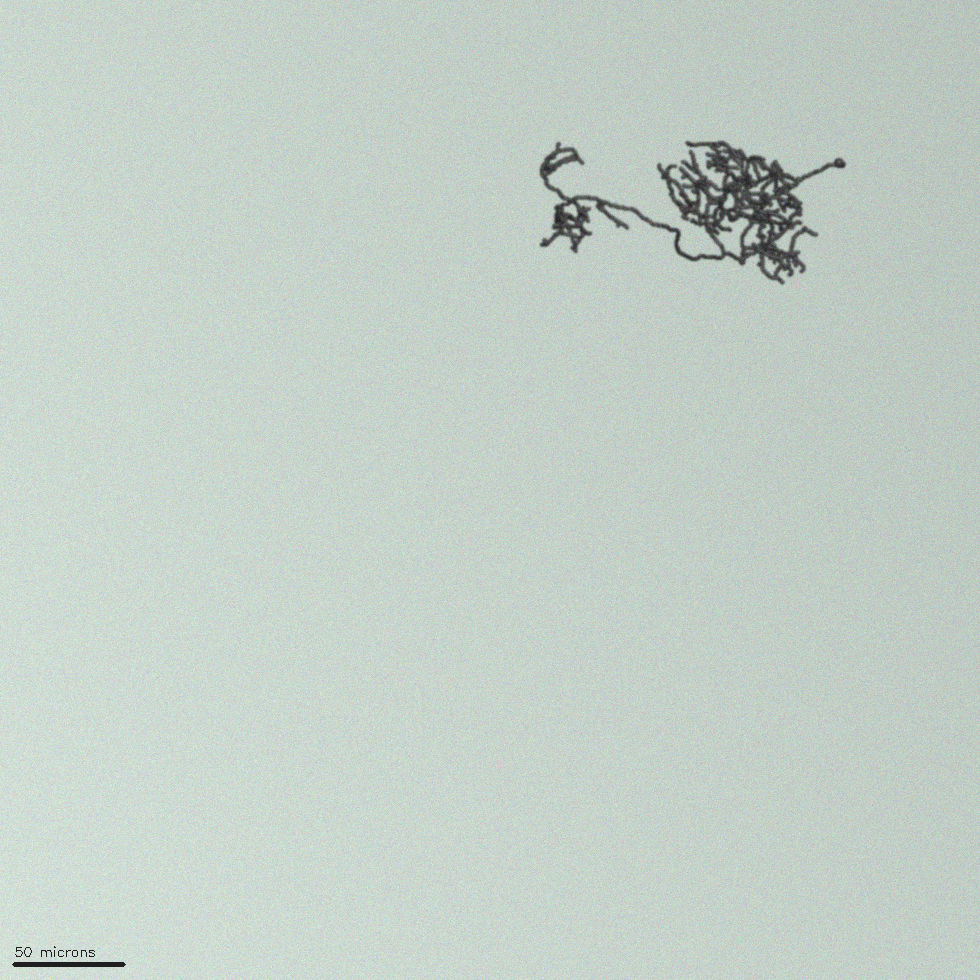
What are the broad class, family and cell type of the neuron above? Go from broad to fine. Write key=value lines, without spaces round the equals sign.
broad_class=central-brain intrinsic neuron
family=hemilineage VLPd&p1_posterior
cell_type=SLP327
